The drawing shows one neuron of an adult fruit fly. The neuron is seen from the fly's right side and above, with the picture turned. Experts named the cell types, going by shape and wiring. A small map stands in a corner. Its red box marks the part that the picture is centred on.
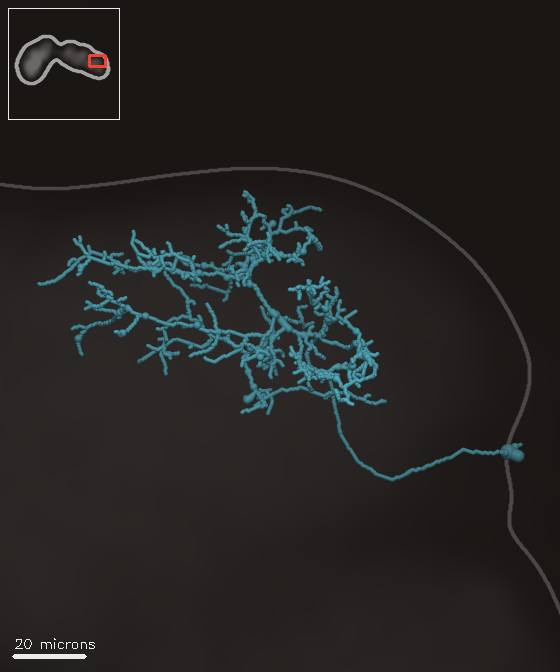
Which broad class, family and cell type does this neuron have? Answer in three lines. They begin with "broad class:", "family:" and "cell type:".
broad class: nerve-cord intrinsic neuron
family: hemilineage 20A.22A
cell type: IN20A.22A044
